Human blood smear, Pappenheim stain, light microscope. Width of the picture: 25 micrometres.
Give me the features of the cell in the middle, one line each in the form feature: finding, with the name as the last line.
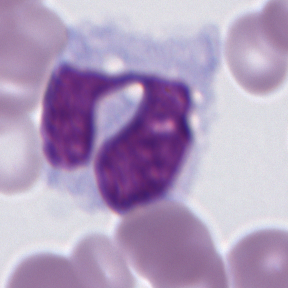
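Nucleus: two large lobes joined at the top by a thin strand
Chromatin: dense, deep purple
Cytoplasm: pale greyish blue
Outline: irregular, not round
Name: monocyte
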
